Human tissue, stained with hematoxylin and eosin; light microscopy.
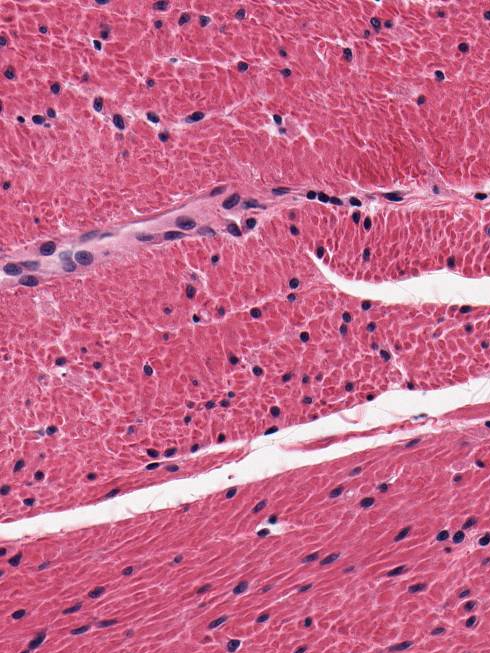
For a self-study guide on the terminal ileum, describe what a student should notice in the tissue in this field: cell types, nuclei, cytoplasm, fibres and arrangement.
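It's all muscle here: densely packed pink-staining muscle cells fill the field, and there's no epithelium anywhere. Below the lower white cleft they run lengthwise on a diagonal, with elongated nuclei. Those muscle nuclei are small and dark, sitting singly and spread fairly evenly. And you won't find any fat cells.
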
